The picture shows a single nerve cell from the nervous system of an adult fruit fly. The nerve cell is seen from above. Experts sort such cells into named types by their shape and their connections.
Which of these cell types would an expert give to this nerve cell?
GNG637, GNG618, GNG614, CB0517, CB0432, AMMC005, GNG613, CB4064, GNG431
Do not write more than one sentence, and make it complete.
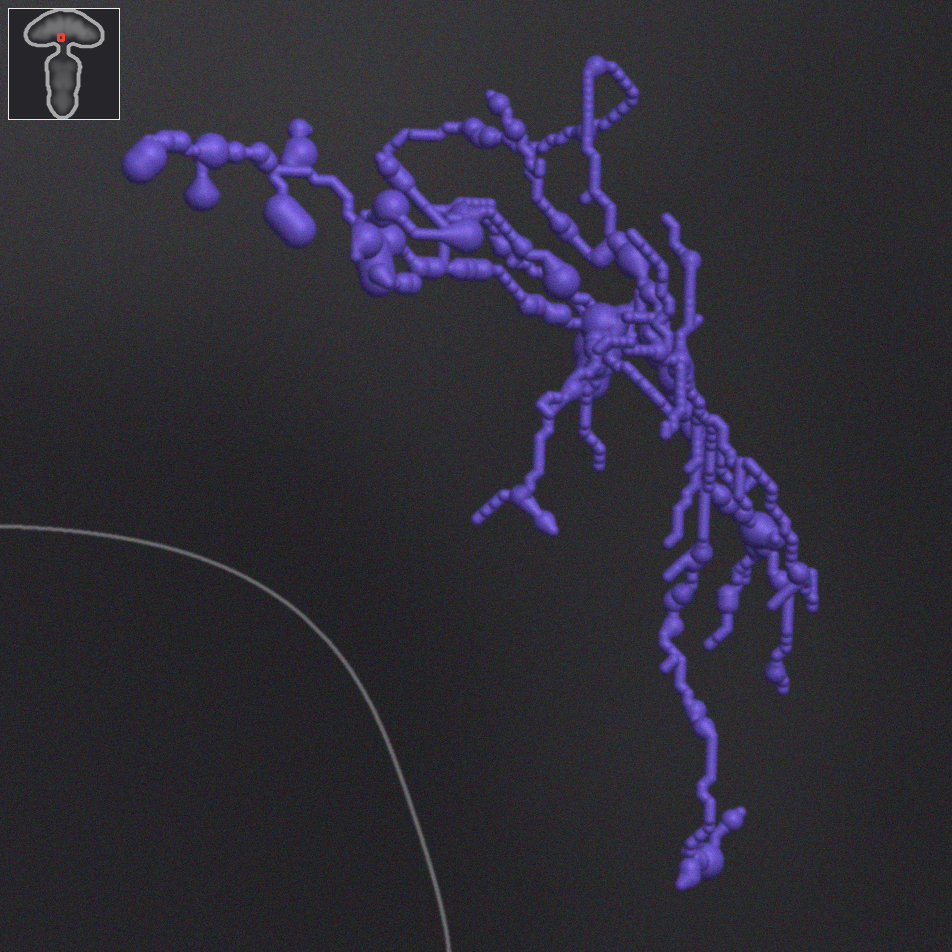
This nerve cell carries the cell type designation GNG431.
